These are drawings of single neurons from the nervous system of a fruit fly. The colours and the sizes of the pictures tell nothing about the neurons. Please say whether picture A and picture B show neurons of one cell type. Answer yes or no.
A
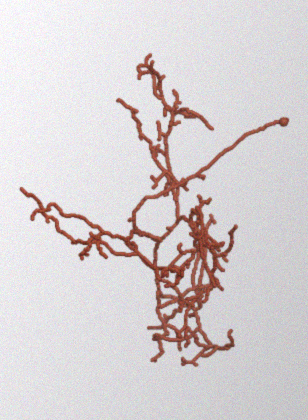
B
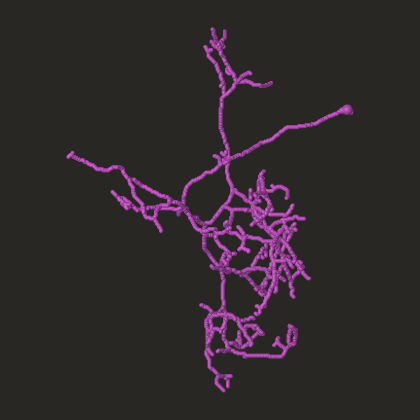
yes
